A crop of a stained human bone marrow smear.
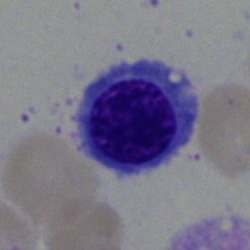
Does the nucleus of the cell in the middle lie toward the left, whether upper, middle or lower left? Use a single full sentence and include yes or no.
Yes, the nucleus is placed toward the left side of this cell.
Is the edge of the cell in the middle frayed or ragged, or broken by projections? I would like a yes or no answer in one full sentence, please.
Yes, the cell is bounded by a rough outline rather than a smooth one.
